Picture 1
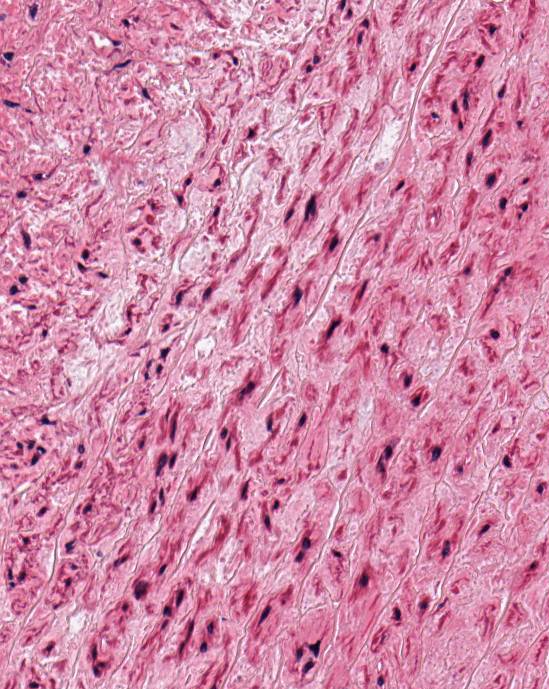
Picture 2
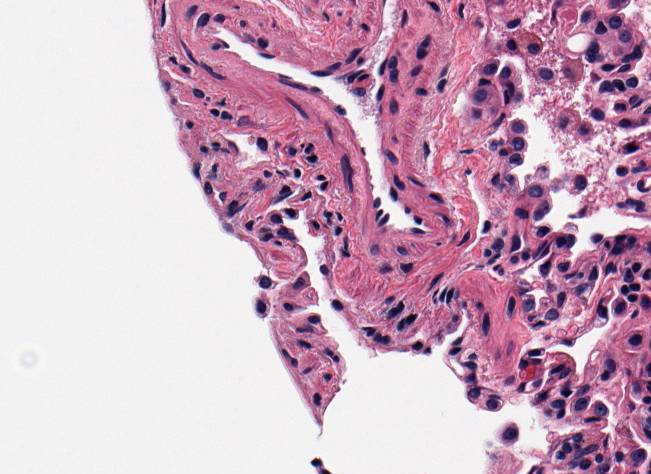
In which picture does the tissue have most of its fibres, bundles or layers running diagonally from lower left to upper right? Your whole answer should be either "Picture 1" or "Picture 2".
Picture 1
